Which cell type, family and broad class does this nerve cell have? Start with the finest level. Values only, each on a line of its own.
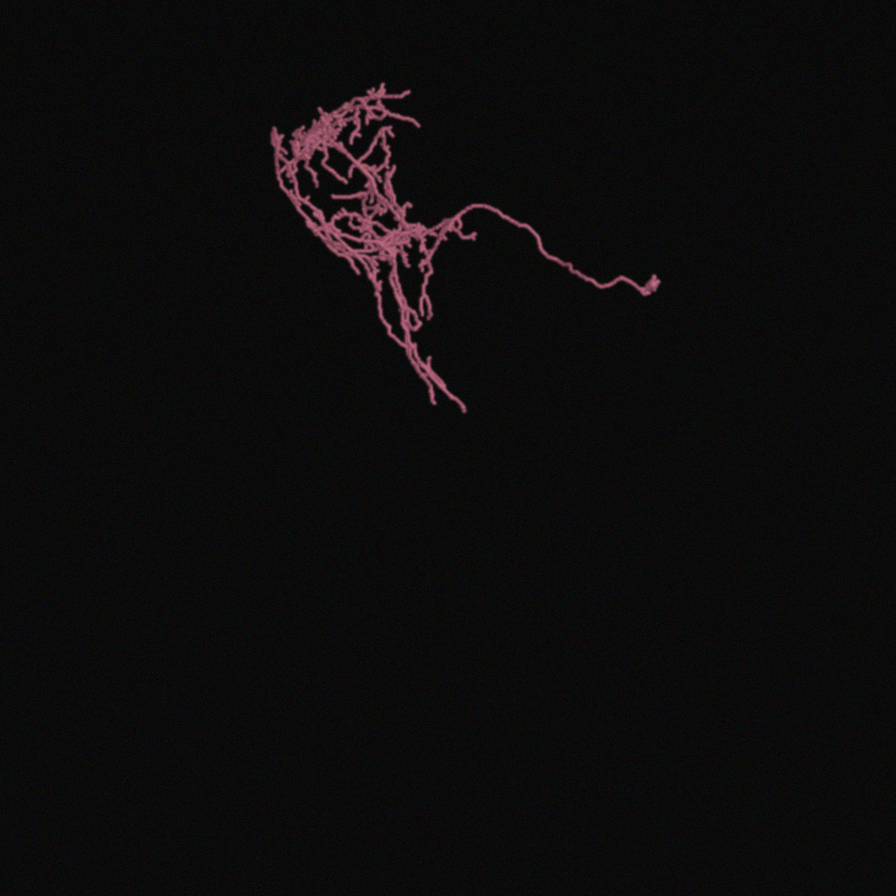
pC1_16a
hemilineage DM4_dorsal
central-brain intrinsic neuron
